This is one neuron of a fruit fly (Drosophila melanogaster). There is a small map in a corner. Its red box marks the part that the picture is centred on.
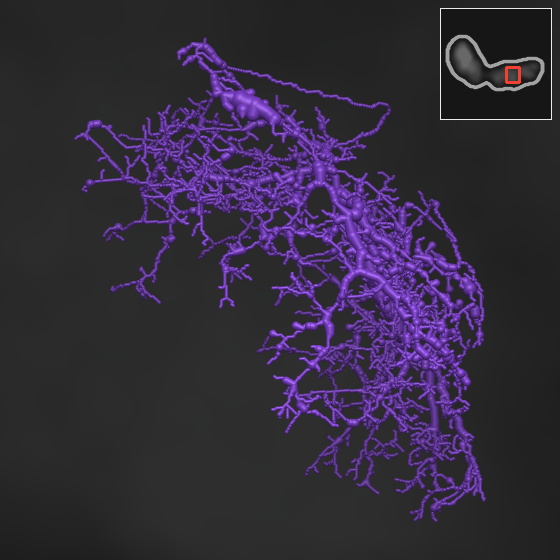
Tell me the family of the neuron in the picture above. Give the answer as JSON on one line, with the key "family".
{"family": "hemilineage 19A"}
